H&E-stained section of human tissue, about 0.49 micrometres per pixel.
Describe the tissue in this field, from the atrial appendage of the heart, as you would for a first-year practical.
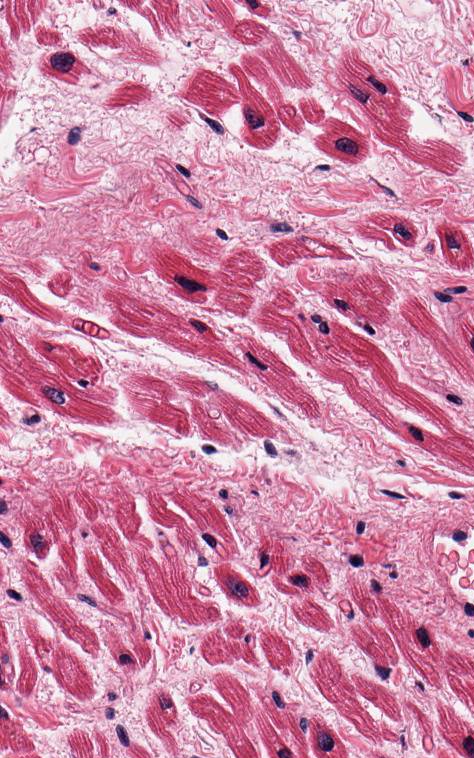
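Diagonally across the field, bands of striated muscle fibres alternate with pale loose connective tissue. The fibres' large oval nuclei lie centrally. Pale pink wavy collagen fibres fill wide spaces between bundles, broadest in the upper third, holding scattered small dark nuclei smaller than muscle nuclei.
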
